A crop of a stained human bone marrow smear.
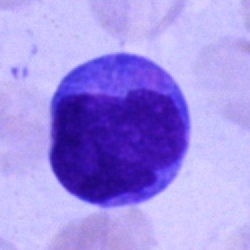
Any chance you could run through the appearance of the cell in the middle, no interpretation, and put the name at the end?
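First, the nucleus fills most of the cell. Second, its outline is irregular, with an indentation along the upper edge. Third, the chromatin stains dark purple. Fourth, the cytoplasm is widest above the nucleus. Finally, the cell is a blast.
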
